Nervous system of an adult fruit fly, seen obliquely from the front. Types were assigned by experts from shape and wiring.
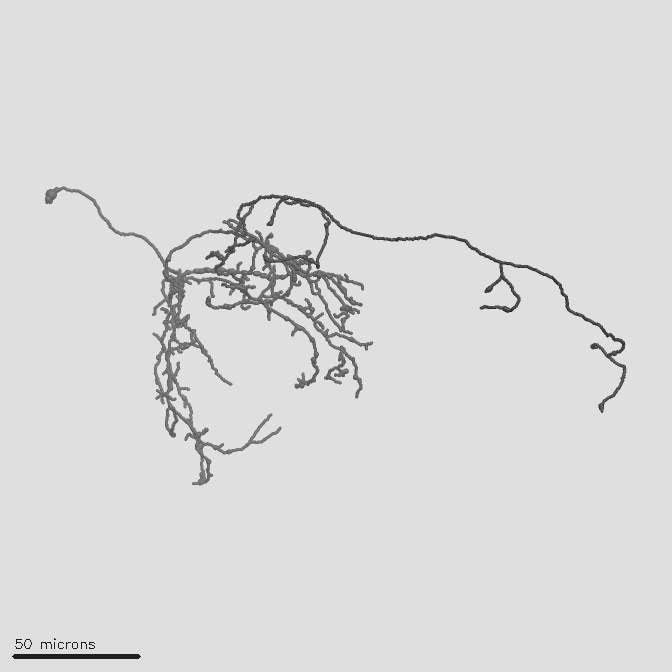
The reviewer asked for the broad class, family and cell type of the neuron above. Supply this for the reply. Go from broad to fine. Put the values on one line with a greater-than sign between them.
central-brain intrinsic neuron > hemilineage SLPal2 > AVLP704m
